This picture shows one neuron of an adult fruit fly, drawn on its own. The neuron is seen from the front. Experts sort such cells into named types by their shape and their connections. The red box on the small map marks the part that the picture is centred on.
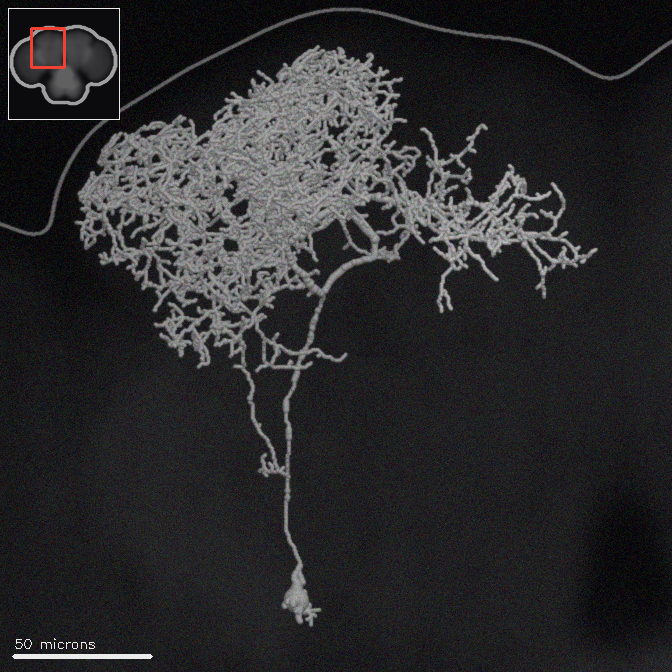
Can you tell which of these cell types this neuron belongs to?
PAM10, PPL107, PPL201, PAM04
PPL201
